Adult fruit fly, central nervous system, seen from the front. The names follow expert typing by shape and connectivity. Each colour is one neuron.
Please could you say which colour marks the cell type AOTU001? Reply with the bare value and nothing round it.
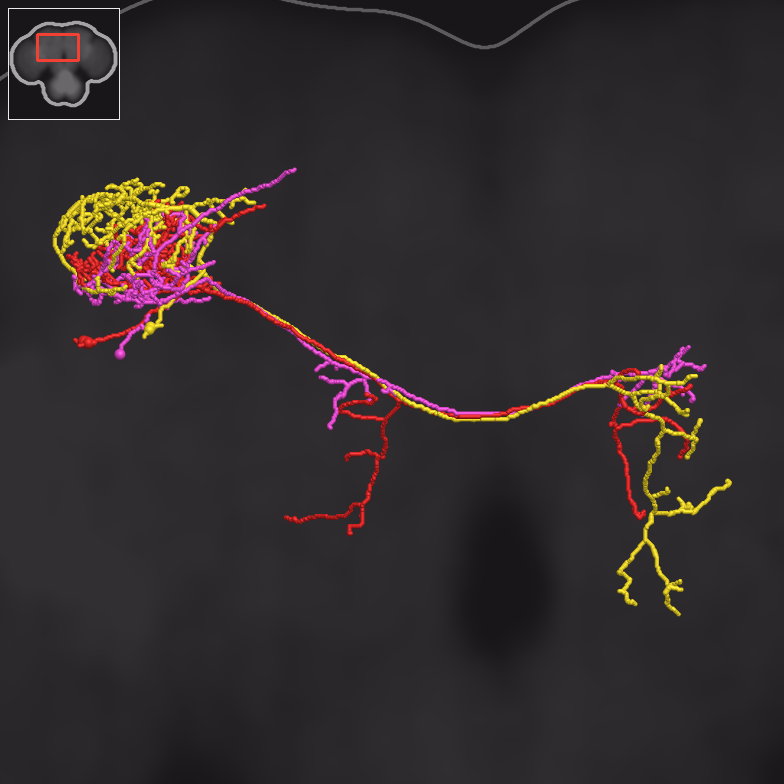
yellow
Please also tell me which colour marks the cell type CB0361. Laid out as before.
magenta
